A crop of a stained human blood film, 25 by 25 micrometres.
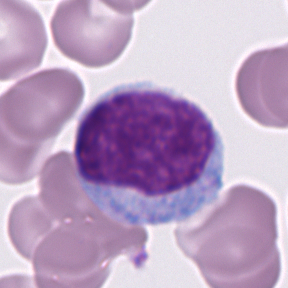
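Typical lymphocyte, the nucleated cell at the centre; stained human peripheral blood smear, light microscope. The cell measures about 13 micrometres across. Its nucleus, a single oval mass without lobes, is about 12 by 9 micrometres, fills about 70% of the cell's area and lies toward the top of the cell. Dark purple chromatin is coarsely clumped, with paler patches between the clumps. Pale blue cytoplasm forms its widest band below the nucleus.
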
